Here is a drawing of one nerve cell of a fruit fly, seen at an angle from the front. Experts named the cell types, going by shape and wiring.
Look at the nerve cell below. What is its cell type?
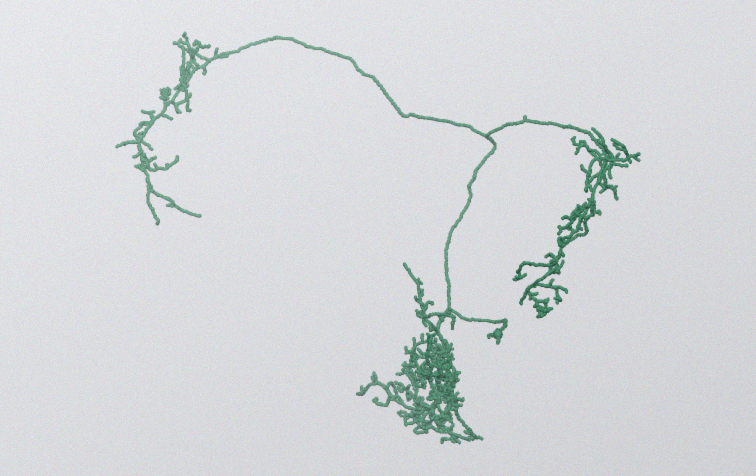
SAD071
